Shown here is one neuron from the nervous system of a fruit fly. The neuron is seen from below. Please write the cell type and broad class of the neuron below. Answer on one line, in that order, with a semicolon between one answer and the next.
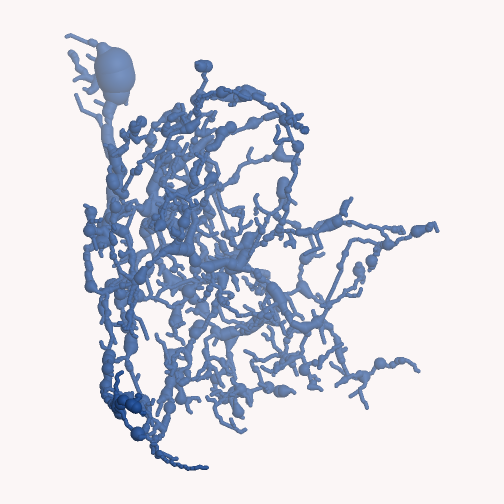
INXXX271; nerve-cord intrinsic neuron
